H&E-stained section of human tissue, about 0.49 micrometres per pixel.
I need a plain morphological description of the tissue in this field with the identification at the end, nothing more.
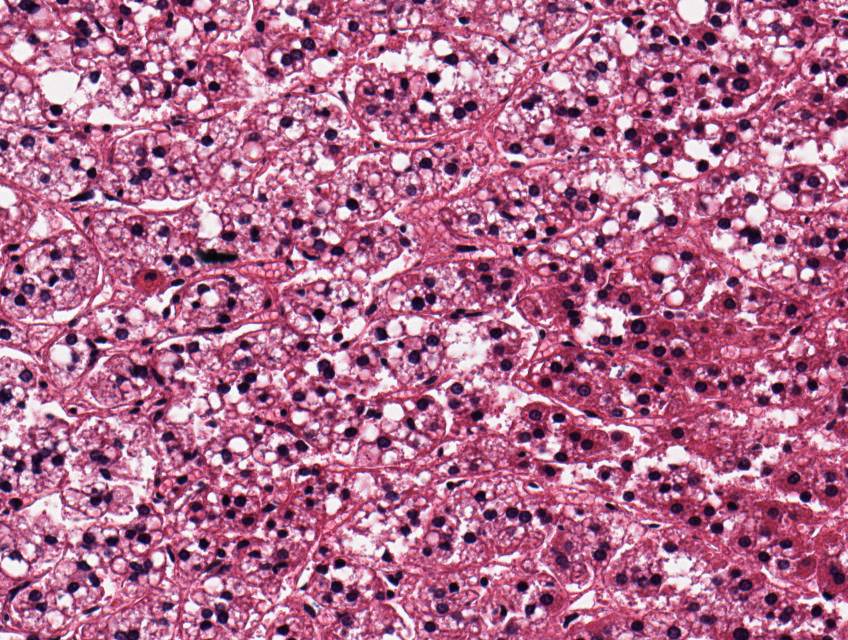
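The majority of cells have pale cytoplasm filled with many small clear vacuoles. Their nuclei are small, round, dark and fairly uniform. Toward the right and lower right, cells show denser, more eosinophilic cytoplasm with fewer vacuoles. Delicate, thin septa separate the nests, and no broad bands of fibrous tissue are present. The tissue is adrenal gland.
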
